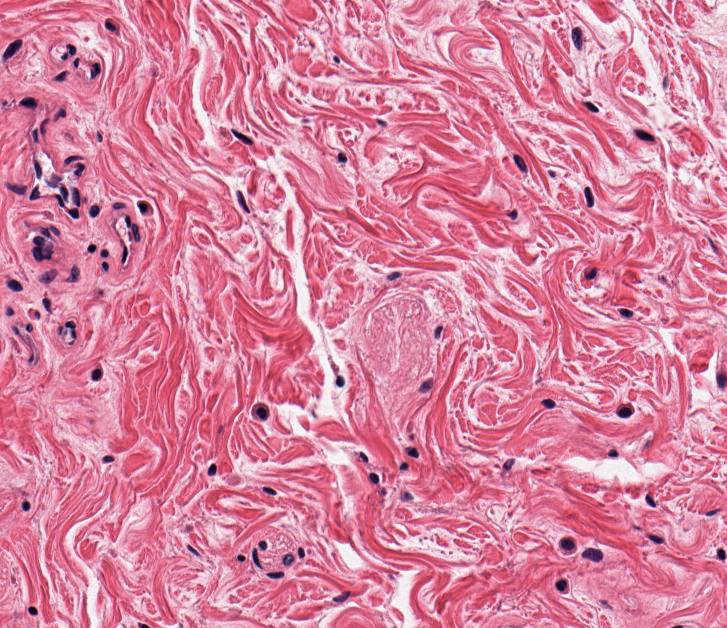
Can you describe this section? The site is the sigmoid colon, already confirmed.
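Thick, wavy pink collagen bundles fill the whole field here, running in many different directions. Cells are few, just small, dark, mostly elongated nuclei sitting singly between the bundles. Near the centre there's an oval structure, paler and more finely fibrillar than the collagen around it. And there's no epithelium anywhere in the field.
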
